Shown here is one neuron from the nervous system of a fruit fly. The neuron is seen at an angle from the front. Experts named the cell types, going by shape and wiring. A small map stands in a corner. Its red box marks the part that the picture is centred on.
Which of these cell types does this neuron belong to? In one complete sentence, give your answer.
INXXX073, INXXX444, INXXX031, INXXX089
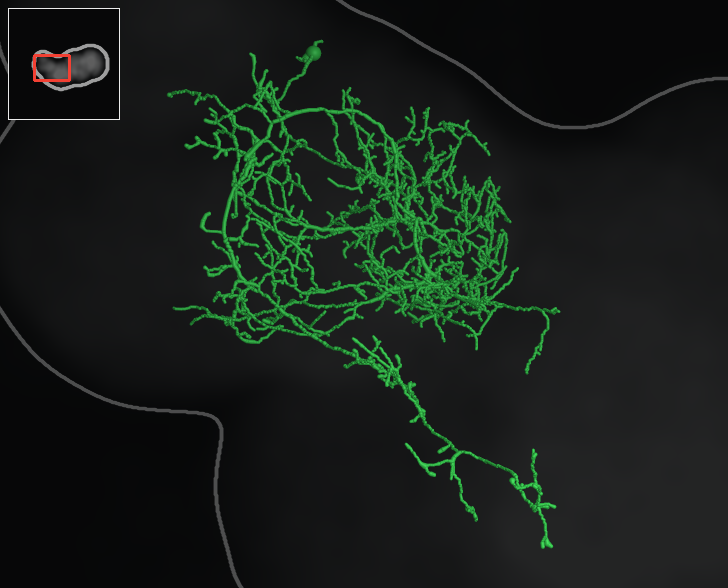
To the cell type INXXX031 belongs this neuron.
